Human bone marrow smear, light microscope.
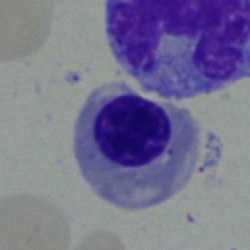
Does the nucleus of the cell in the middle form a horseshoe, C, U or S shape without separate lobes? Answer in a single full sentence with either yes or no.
No, rather than a horseshoe, C, U or S shape, the nucleus is a compact round or oval mass.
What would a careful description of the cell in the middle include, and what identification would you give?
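Chromatin dense, dark purple, coarsely clumped. No distinct nucleolus visible. Cytoplasm pale greyish-blue, without visible granules. Erythroblast.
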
